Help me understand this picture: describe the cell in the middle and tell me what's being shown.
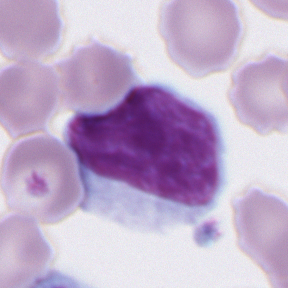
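Most of the cell is filled by the nucleus, so the cytoplasm remains mainly as a band along its lower edge. The chromatin is deep purple and dense, with a slightly coarse, streaky texture, and no nucleoli can be seen. No granules are visible in the cytoplasm. Answer: typical lymphocyte.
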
